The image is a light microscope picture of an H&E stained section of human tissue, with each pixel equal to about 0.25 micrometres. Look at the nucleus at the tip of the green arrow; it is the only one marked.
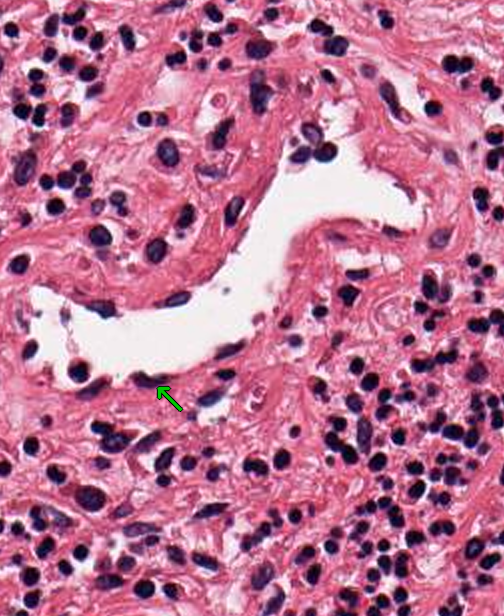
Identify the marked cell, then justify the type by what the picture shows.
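The marked cell is an endothelial cell. The nucleus is flat and elongated, drawn out lengthwise along the edge of the open space. The nucleus is dark and evenly stained throughout, with no visible internal detail. No distinct cytoplasm can be made out around the nucleus; at most there is a thin rim that merges with the pink tissue beneath. The cell lies directly on the lining of a wide, empty vessel lumen, its long axis parallel to the lumen surface, with pink fibrous tissue immediately behind it.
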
